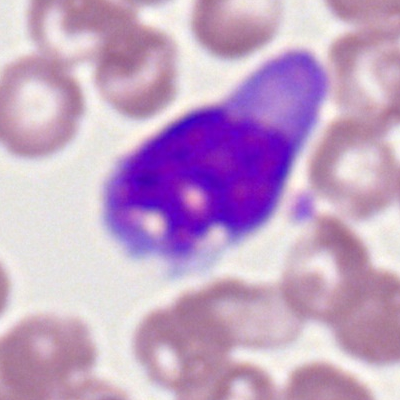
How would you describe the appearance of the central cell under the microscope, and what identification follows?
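Cell elongated, long axis running lower left to upper right. Nucleus dense, dark purple. Several small clear vacuoles in the lower left part of the cell. No distinct coarse granules in the cytoplasm. Cell type: monocyte.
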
